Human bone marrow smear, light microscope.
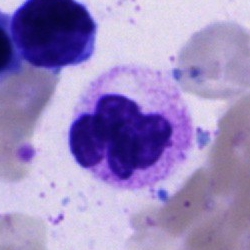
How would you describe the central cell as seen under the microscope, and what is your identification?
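First, a round, smooth outline. The chromatin is dark purple and densely clumped. Around the nucleus there's a moderate rim of pale pinkish-lilac cytoplasm, widest on the upper right and filled with fine pinkish-purple granules. This is a segmented neutrophil.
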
